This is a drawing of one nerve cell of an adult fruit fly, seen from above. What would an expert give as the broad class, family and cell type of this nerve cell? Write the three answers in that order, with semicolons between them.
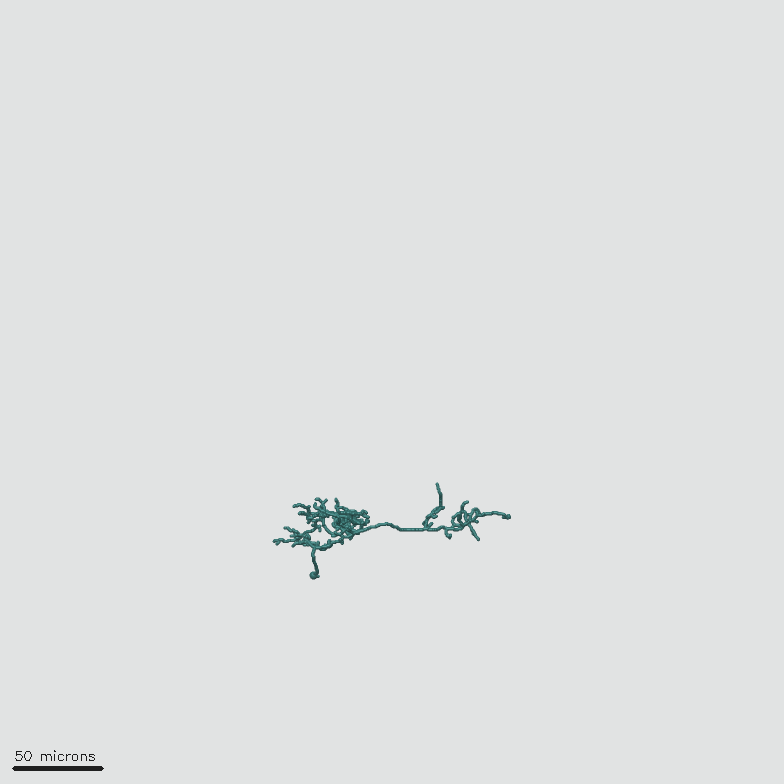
central-brain intrinsic neuron; hemilineage DM6_posterior; PS285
